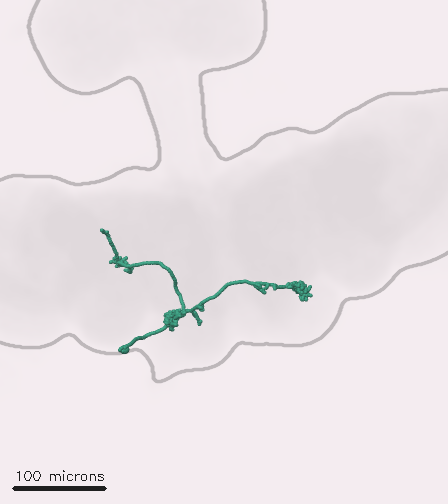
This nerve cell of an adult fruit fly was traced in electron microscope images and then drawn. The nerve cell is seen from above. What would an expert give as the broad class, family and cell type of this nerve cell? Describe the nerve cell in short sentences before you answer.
From left to right in the picture it spans about 250 microns. In this view it is wider than it is tall. It is a central-brain intrinsic neuron. Its family is hemilineage ALl1_ventral. The cell type is VP3+_l2PN.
